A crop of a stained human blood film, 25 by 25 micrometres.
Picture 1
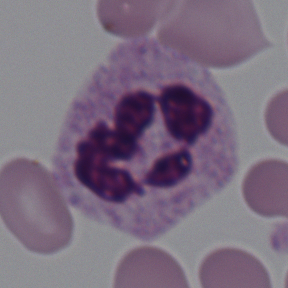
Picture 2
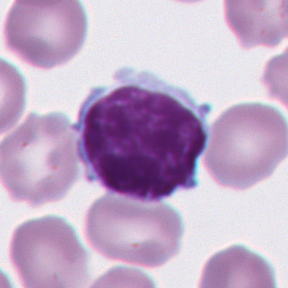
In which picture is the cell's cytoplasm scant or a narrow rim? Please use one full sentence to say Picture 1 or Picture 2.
Scant cytoplasm is found in the cell of picture 2.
